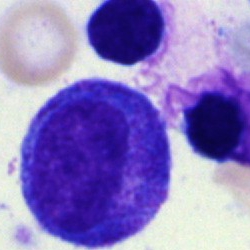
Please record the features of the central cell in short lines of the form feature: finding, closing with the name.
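Shape: round, with a smooth outline
Chromatin: finely stippled, not coarsely clumped
Granules: fine and purple, in the cytoplasm on the right side
Pale area: cytoplasm lying against the right edge of the nucleus
Name: promyelocyte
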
